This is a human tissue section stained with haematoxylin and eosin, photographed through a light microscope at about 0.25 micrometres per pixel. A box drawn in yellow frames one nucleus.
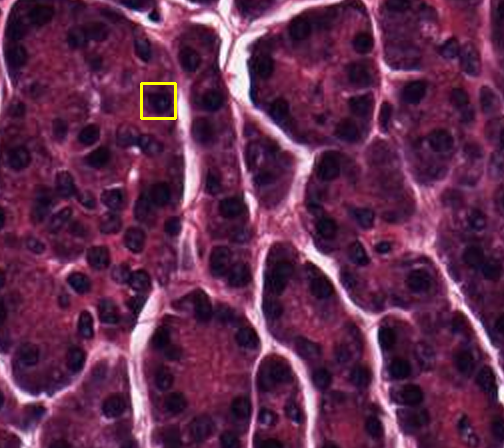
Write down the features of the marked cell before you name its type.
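The nucleus is round and dark, about the same size as the neighbouring nuclei. The cytoplasm is a deep purplish red and finely grainy, and the cell's outline cannot be clearly told apart from its neighbours. The marked cell is a pancreatic acinar cell.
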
